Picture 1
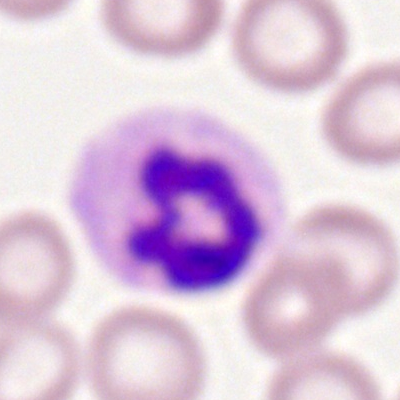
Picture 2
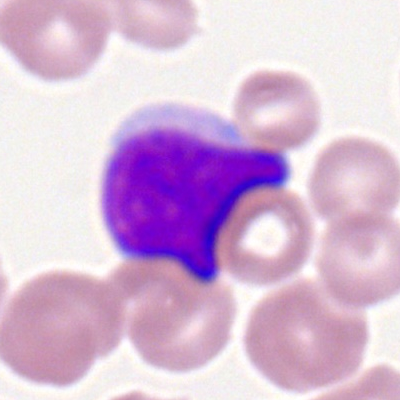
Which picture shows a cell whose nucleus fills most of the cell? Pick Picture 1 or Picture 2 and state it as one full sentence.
Picture 2 holds the cell with no more than a narrow rim of cytoplasm.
